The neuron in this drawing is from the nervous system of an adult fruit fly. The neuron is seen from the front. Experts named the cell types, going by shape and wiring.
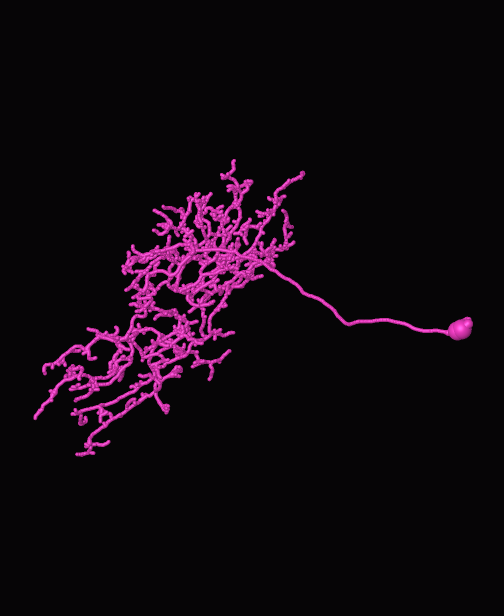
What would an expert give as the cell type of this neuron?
Cm5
